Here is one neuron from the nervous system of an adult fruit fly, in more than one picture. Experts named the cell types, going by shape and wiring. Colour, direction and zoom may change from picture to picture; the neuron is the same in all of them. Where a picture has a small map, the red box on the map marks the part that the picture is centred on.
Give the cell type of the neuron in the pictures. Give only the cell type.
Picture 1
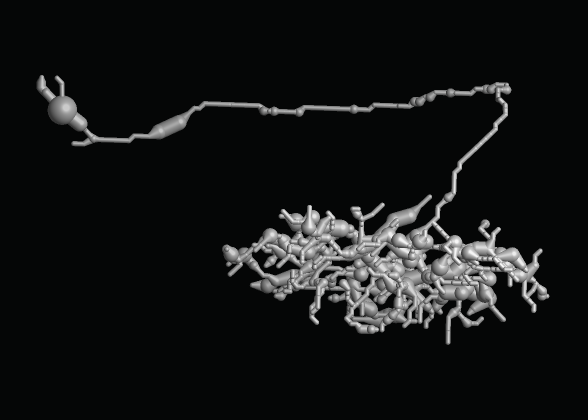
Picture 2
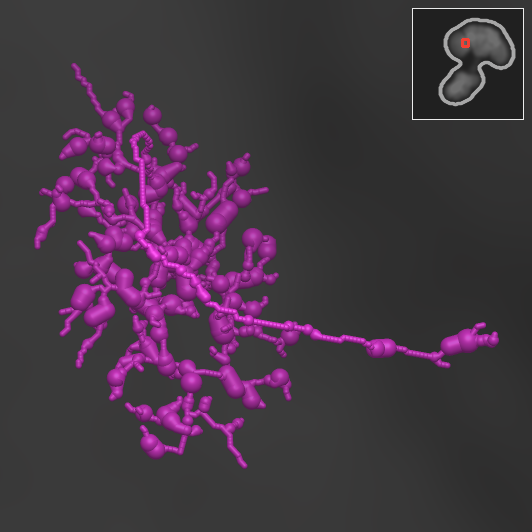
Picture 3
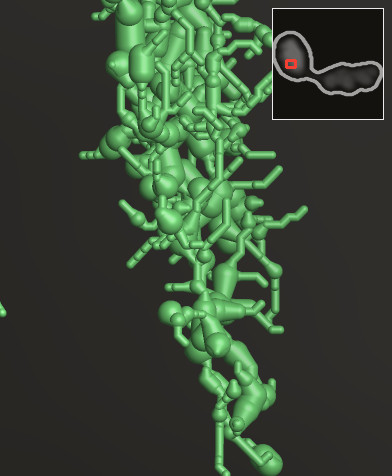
Dm12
